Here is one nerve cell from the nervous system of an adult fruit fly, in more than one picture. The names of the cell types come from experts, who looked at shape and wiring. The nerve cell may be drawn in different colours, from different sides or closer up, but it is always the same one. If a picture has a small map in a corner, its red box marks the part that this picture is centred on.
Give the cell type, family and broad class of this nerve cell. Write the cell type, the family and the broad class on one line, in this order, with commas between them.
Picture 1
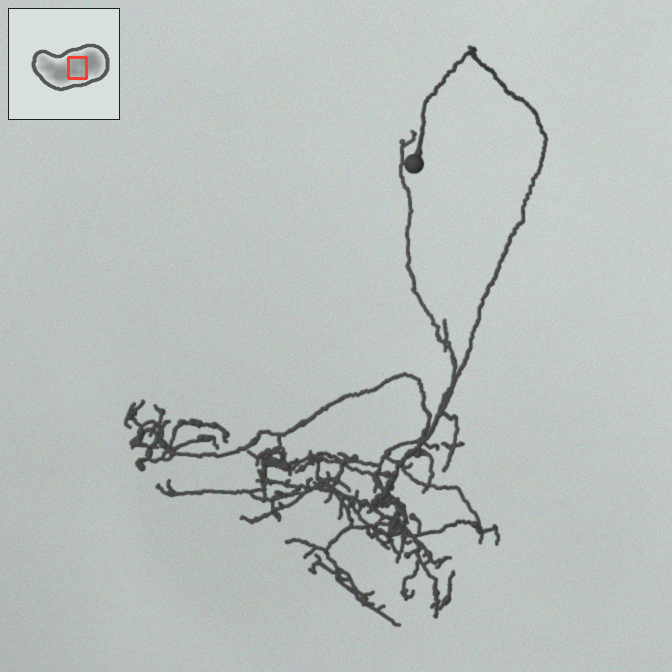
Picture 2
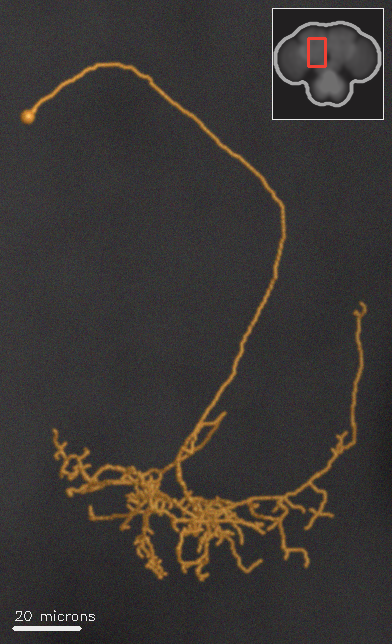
SAD003, hemilineage WEDd1, central-brain intrinsic neuron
